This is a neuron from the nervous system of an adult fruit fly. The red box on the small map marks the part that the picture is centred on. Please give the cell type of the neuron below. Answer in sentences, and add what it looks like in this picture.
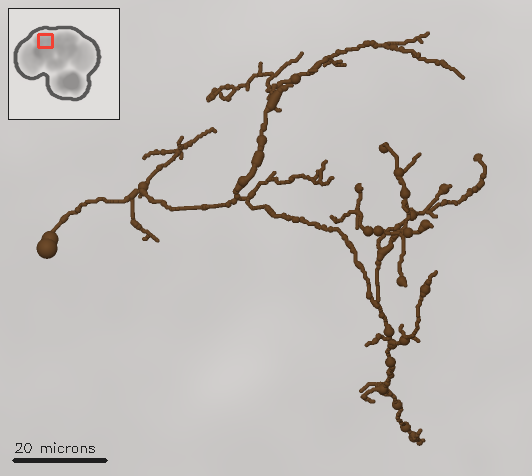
Its cell type is AOTU021. It is a central-brain intrinsic neuron. The cell body can be seen on the left of the picture. By the scale bar it is about 95 microns wide in this view. Dozens of branch ends can be seen.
